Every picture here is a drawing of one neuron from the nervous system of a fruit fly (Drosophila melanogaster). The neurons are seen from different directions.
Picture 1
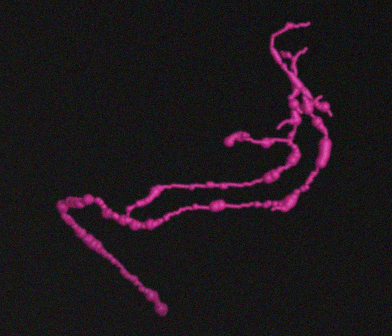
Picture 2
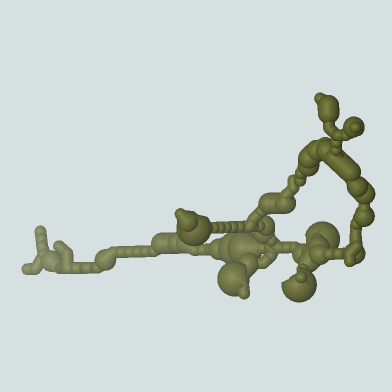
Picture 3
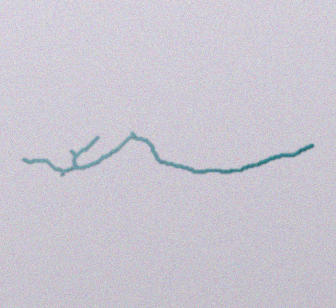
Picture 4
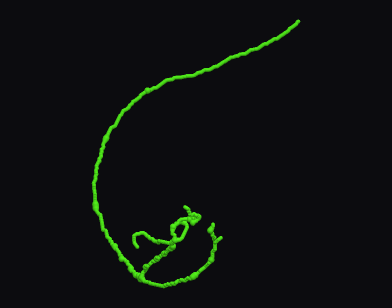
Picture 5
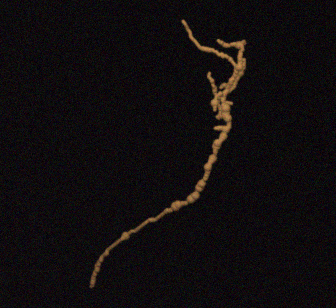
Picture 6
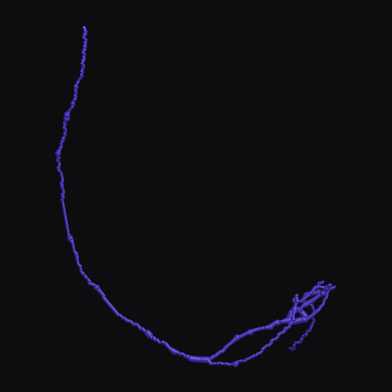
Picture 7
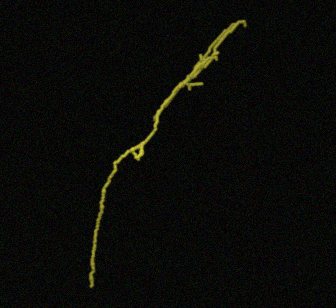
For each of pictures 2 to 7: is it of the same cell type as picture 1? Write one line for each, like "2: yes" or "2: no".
2: no
3: no
4: yes
5: no
6: yes
7: no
